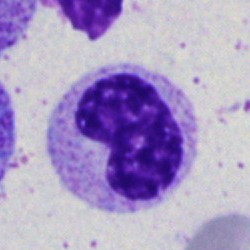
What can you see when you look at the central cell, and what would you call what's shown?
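Round and smooth in outline, the cell has a nucleus indented on its left side. The chromatin is coarsely clumped. The cytoplasm is at its widest on the left of the nucleus. The cell is a band neutrophil.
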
